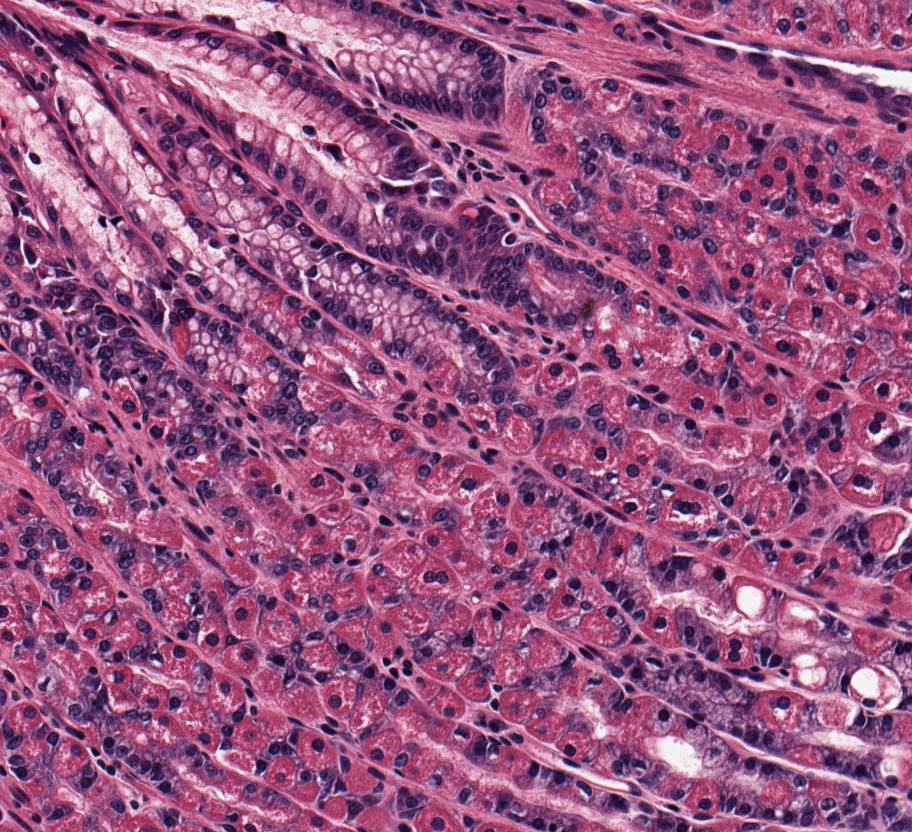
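Stomach. Upper left: tall columnar cells, pale clear mucin-filled apical cytoplasm, lining elongated pits. Most of field: large rounded parietal cells, bright pink cytoplasm, central round nuclei. Lower right: chief cell clusters, purplish-grey basophilic cytoplasm, among parietal cells. Stroma scant between glands: thin strands, small elongated nuclei.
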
